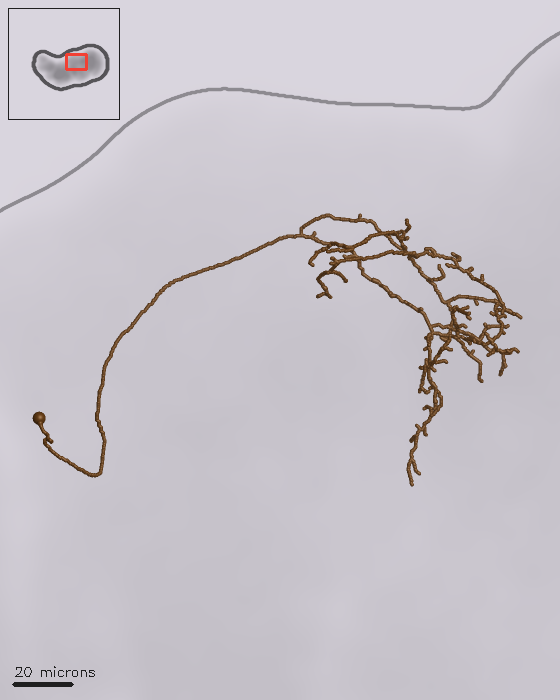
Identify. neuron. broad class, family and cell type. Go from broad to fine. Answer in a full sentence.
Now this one: A central-brain intrinsic neuron of hemilineage SIPa1_ventral, type CB1361.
